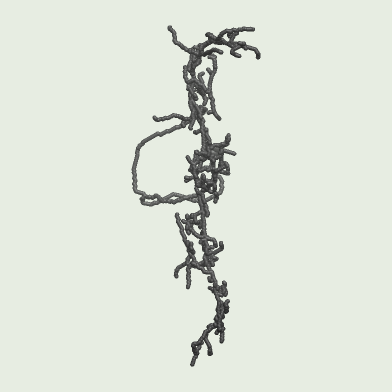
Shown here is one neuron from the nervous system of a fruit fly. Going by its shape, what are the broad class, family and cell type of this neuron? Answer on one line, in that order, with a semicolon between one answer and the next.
central-brain intrinsic neuron; hemilineage VPNp&v1_ventral; PLP157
